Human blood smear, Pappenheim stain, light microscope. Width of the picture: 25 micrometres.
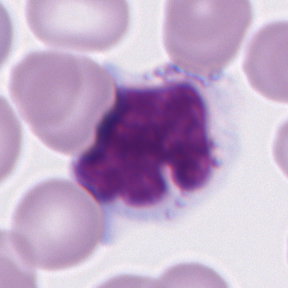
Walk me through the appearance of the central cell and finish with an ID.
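Have a look at the nucleus here: an irregular outline, with a deep notch cut into its lower edge toward the right. It comes to about 13 by 11 micrometres. The chromatin is dark purple and mottled, densely stained right across. Cytoplasm wraps it as a rim, widest on the right side, and it's very pale grey-blue, almost colourless. That's a large granular lymphocyte.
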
